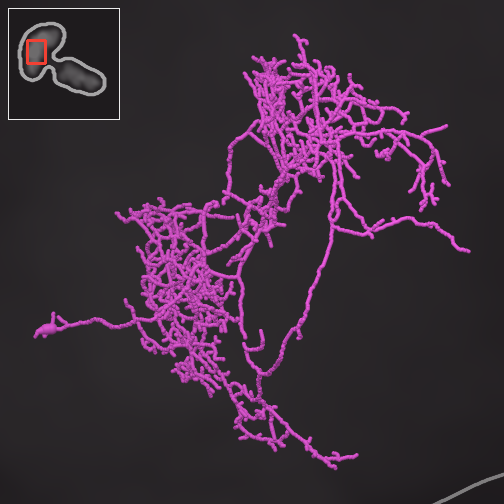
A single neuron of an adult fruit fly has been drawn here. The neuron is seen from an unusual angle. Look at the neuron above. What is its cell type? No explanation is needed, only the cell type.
GNG191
